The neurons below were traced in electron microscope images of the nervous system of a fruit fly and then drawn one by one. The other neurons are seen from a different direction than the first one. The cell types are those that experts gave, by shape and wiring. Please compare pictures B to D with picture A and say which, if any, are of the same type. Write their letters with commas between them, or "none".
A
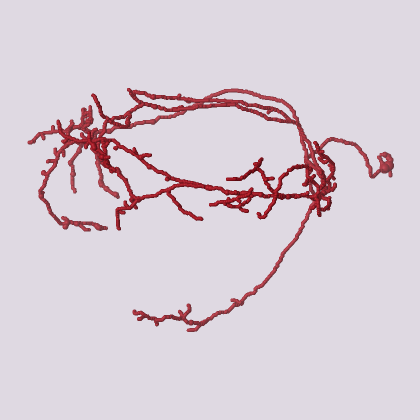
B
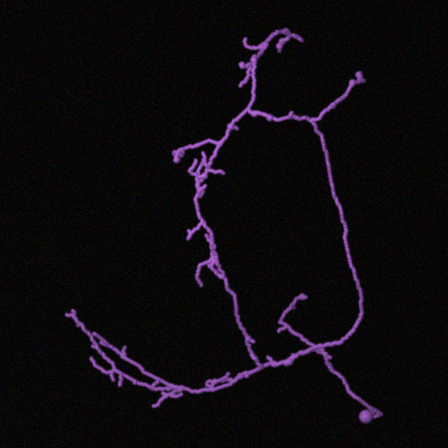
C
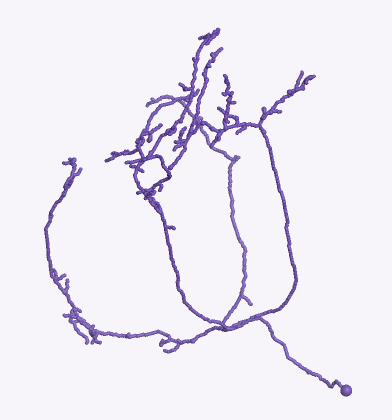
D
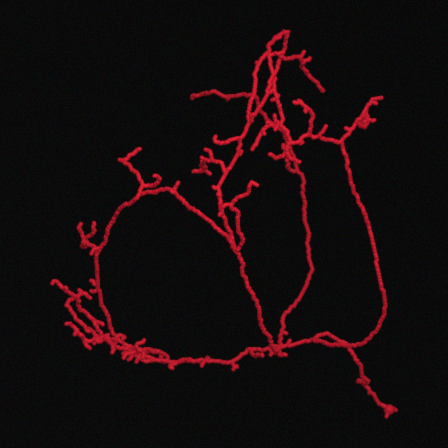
D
